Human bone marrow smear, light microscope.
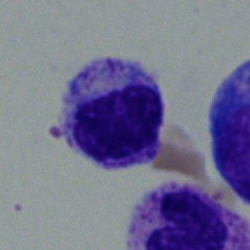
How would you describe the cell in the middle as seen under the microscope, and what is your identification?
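Roughly round outline on this one. The nucleus sits toward the bottom, so most of the cytoplasm is above it. Its chromatin stains dark purple and looks dense and clumped, and fine purple granules are scattered in the cytoplasm. It's a lymphocyte.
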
